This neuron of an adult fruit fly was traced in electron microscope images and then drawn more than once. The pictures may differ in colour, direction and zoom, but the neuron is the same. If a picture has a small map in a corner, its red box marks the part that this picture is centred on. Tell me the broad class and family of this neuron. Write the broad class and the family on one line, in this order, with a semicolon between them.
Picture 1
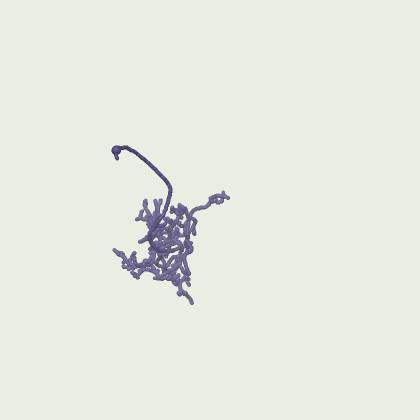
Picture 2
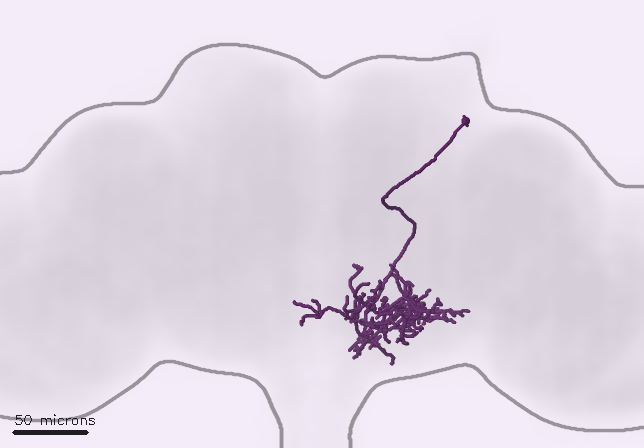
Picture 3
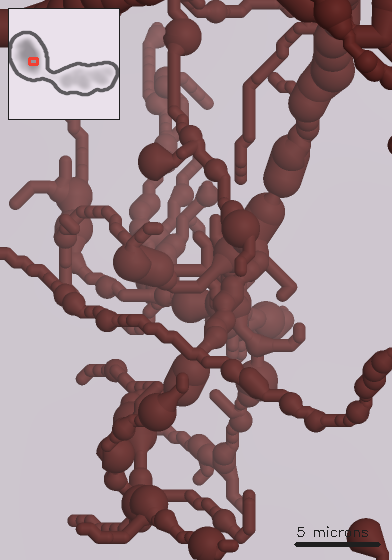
central-brain intrinsic neuron; hemilineage WEDd1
